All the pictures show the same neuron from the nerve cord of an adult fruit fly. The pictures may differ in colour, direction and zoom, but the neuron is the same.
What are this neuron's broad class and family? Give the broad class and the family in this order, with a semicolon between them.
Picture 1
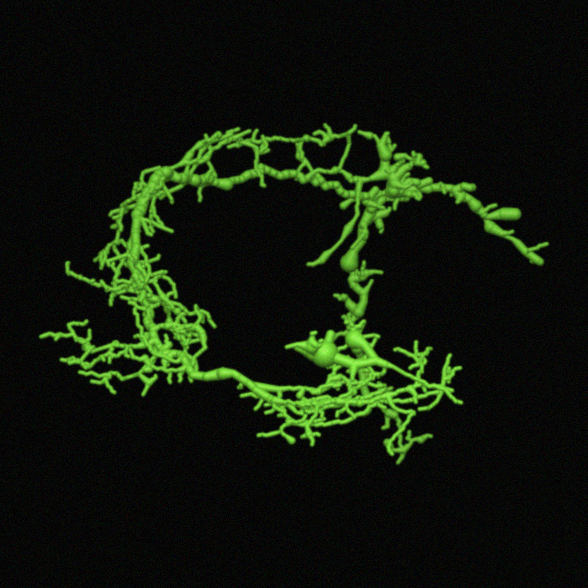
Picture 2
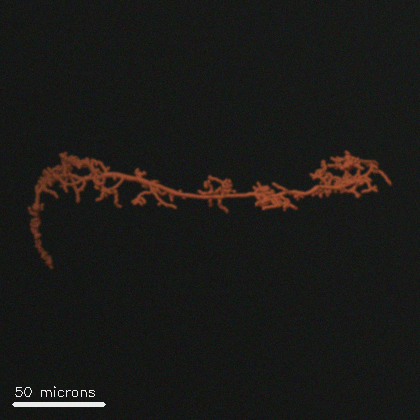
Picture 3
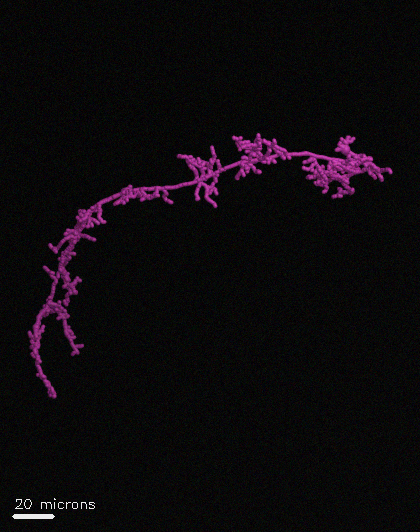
nerve-cord intrinsic neuron; hemilineage 11A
